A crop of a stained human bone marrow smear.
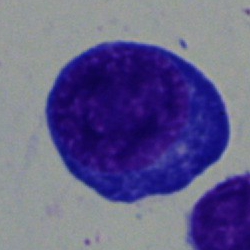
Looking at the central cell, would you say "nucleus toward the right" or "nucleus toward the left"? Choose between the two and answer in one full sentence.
Most of the cytoplasm lies to the right of the nucleus.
